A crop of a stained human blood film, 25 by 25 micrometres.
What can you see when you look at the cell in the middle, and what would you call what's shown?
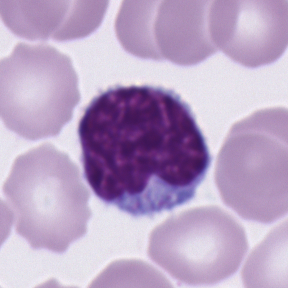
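Outline roughly round. Shallow notch along the lower edge of the nucleus. Most visible cytoplasm sits at the bottom of the cell, within the nuclear notch. Border carries fine, short, fuzzy projections. Cell: typical lymphocyte.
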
